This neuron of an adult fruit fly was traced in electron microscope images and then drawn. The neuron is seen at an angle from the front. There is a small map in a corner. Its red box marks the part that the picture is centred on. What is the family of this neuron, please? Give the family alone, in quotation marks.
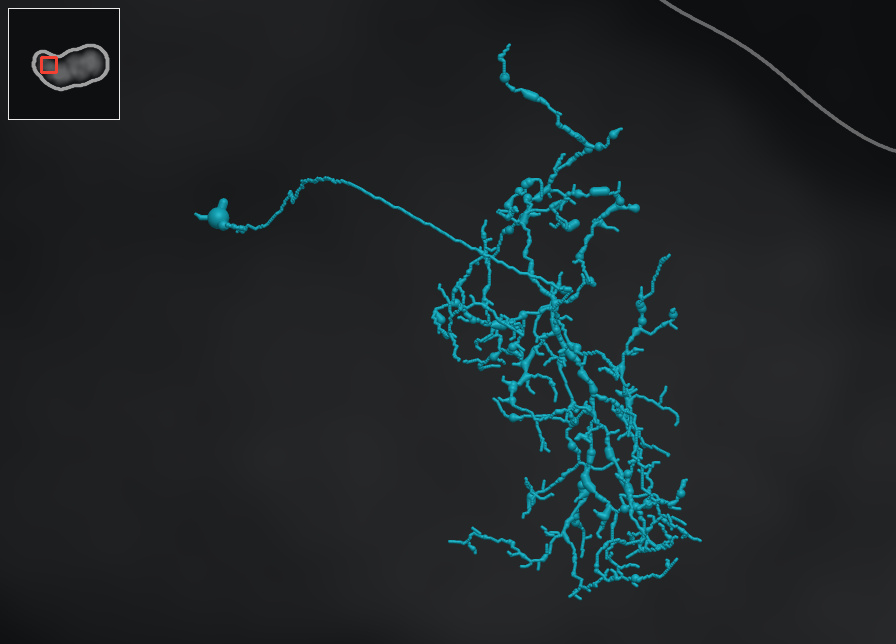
"hemilineage 21A"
